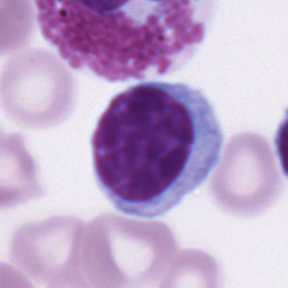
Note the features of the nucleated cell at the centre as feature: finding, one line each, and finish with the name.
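Outline: round, smooth edge
Nucleus: round, no indentation or lobes
Chromatin: dense, dark purple, mottled
Cytoplasm: no visible granules
Name: typical lymphocyte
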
